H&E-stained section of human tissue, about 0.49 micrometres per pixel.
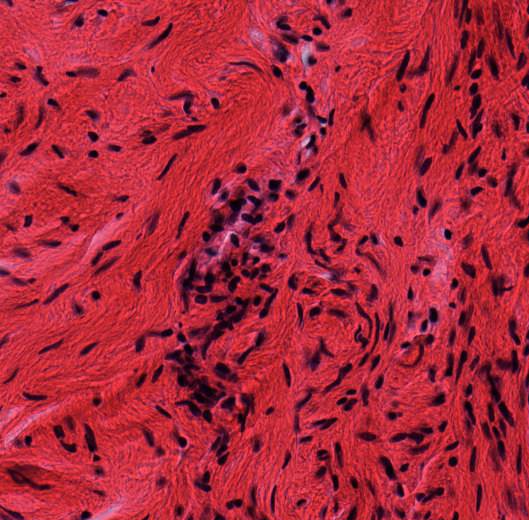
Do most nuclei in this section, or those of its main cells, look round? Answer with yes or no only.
No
